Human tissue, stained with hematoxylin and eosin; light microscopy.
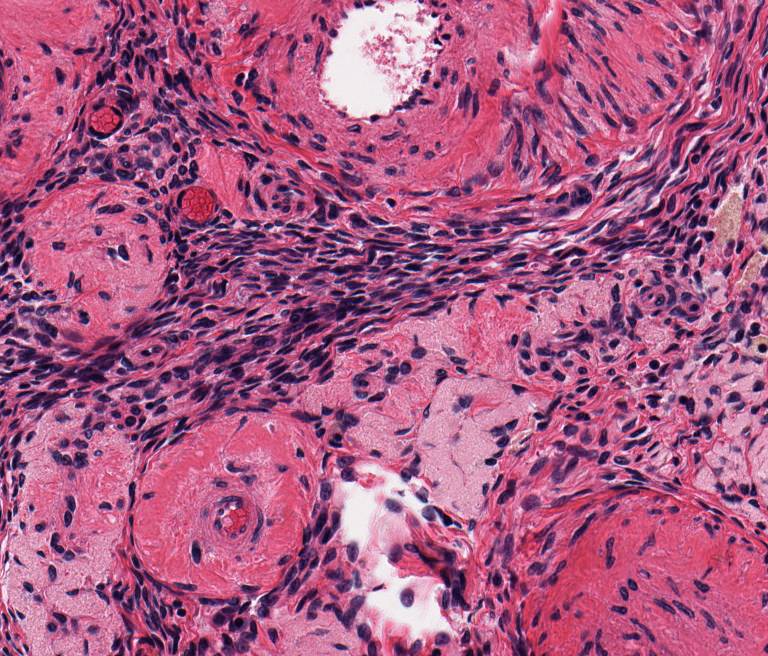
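Ovary. Rounded pink nodules separated by bands of densely cellular spindle-cell tissue; one band of spindle cells runs roughly horizontally across the middle. Nuclei in the cellular bands dark, elongated. Lower-left nodule: small vessel with red blood cells near its centre.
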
